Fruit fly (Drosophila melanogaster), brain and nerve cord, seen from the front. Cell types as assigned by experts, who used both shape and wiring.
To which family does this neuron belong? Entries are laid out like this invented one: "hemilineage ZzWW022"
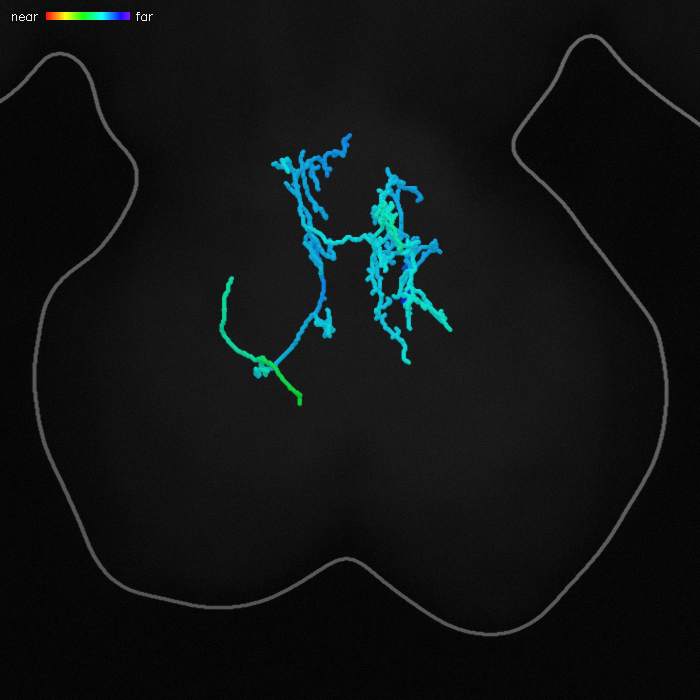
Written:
"hemilineage 05B"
